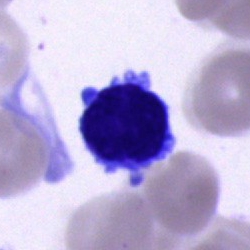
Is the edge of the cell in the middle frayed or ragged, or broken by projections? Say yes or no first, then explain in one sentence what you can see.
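Yes. The cell outline is roughly round but bumpy, broken by small knobs along its edge.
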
